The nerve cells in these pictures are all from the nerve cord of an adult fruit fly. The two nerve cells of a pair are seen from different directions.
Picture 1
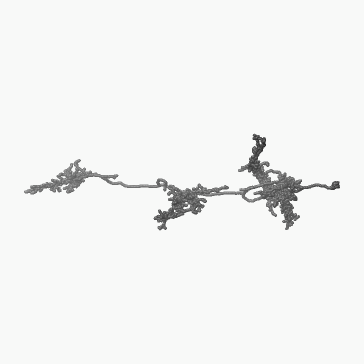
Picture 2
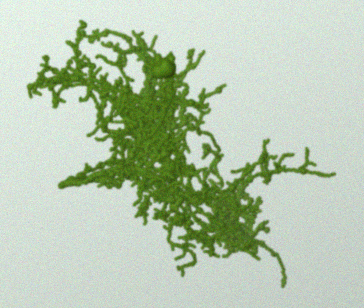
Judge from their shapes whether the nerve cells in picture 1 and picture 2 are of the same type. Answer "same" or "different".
same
